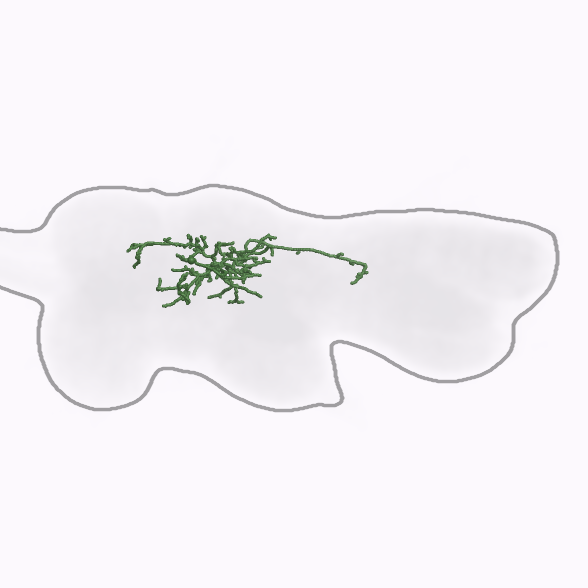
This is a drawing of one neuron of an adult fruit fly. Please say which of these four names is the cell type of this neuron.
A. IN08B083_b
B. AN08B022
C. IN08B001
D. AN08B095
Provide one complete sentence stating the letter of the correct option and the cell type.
The neuron falls under IN08B083_b, the cell type named in option A.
